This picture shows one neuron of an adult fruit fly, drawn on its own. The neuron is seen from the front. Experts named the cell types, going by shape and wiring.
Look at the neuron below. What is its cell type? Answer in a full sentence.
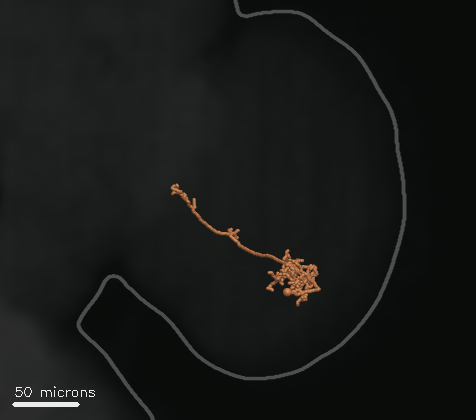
The cell type is TmY10.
